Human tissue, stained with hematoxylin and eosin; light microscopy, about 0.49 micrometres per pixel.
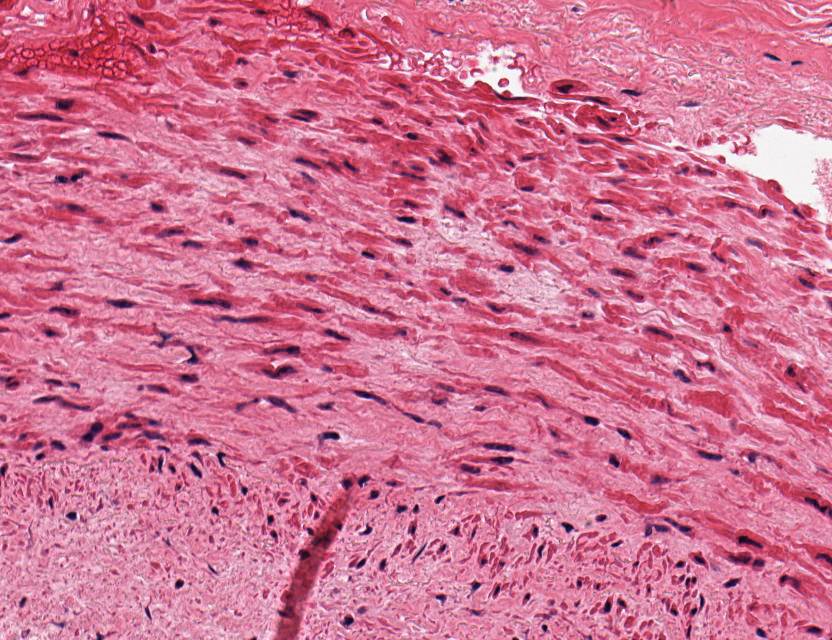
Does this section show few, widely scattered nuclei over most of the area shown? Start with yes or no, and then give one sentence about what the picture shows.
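No. A band of densely packed spindle cells crosses the upper two-thirds of the field above a paler, more loosely textured zone along the bottom.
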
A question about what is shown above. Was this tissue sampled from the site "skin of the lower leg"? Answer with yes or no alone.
no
